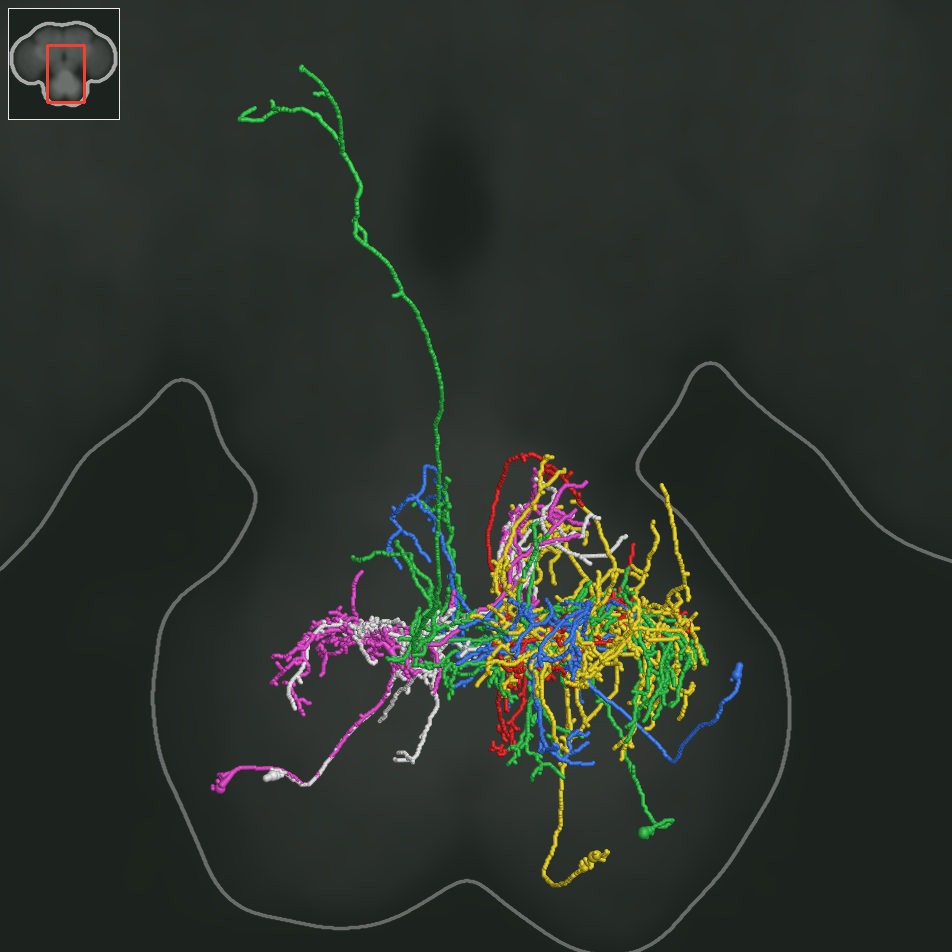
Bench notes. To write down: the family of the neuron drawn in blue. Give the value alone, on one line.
hemilineage 08B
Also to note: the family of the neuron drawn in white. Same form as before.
hemilineage 08B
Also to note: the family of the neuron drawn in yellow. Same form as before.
hemilineage 04B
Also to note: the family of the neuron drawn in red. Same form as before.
hemilineage 11A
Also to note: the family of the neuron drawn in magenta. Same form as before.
hemilineage 08B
